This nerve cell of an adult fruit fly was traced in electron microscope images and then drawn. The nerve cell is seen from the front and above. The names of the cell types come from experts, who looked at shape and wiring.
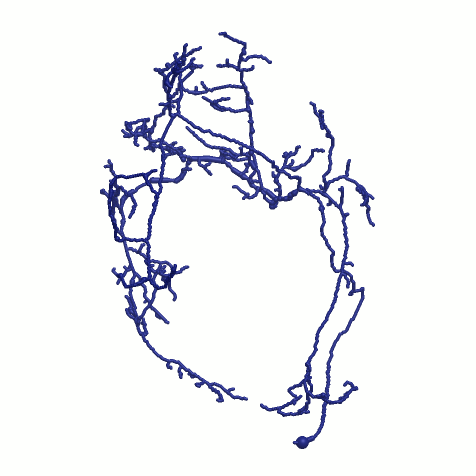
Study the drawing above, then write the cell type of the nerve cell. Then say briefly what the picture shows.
It is of cell type IN04B084. Its broad class is nerve-cord intrinsic neuron. Dozens of branch ends can be seen. In this view it is taller than it is wide.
